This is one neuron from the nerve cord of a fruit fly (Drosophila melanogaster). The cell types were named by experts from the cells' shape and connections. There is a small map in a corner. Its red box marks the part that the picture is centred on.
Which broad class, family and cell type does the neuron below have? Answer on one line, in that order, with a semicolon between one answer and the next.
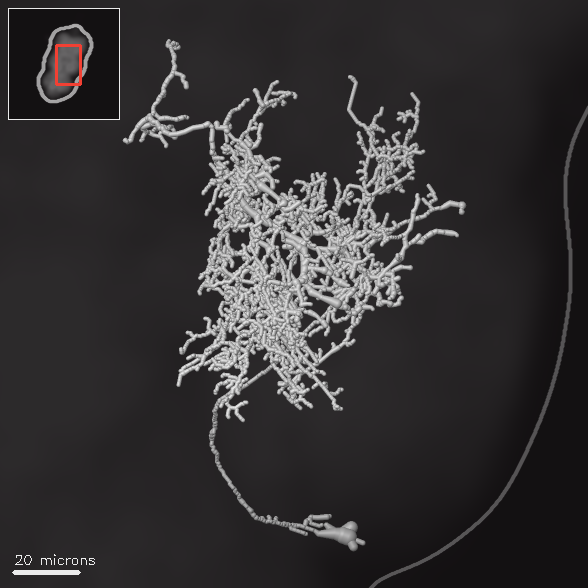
nerve-cord intrinsic neuron; hemilineage 06A; IN06A002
